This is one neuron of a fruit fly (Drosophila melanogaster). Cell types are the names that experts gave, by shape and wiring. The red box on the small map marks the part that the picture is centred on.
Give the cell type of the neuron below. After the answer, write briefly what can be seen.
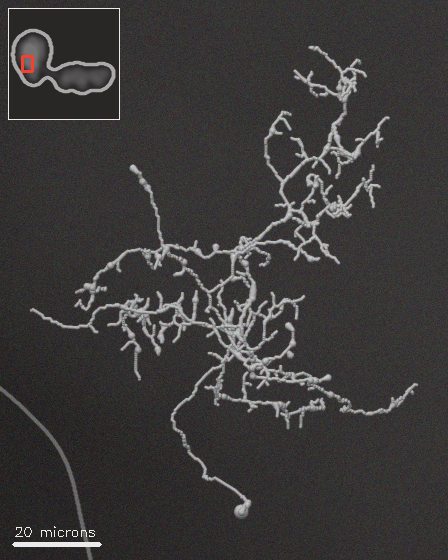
The cell type is SAD023. It is a central-brain intrinsic neuron. The cell body can be seen at the bottom of the picture. By the scale bar it is about 110 microns tall in this view.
